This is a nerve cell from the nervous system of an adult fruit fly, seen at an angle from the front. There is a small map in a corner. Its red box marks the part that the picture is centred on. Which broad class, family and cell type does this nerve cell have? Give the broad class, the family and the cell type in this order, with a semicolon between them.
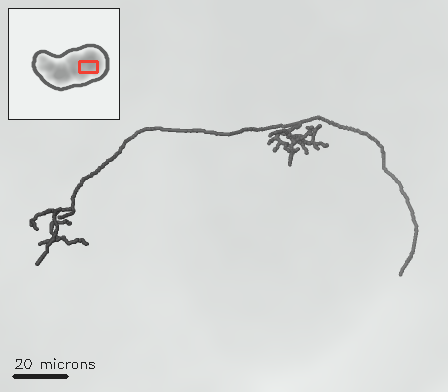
sensory neuron entering the brain; class olfactory; ORN_D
